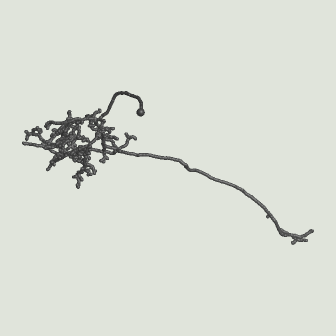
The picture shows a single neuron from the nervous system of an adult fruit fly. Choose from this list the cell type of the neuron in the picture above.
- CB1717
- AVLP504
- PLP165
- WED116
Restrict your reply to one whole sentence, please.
By cell type, this neuron is classified as CB1717.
